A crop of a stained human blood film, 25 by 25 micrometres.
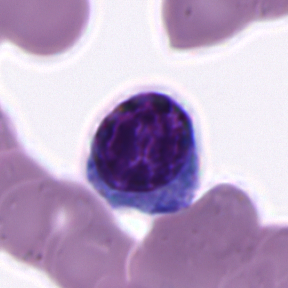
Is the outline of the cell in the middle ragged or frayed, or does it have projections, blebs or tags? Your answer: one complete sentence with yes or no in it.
No, the cell's outline is smooth, without projections.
